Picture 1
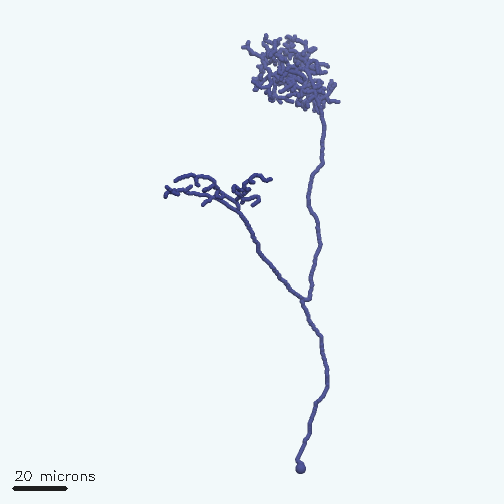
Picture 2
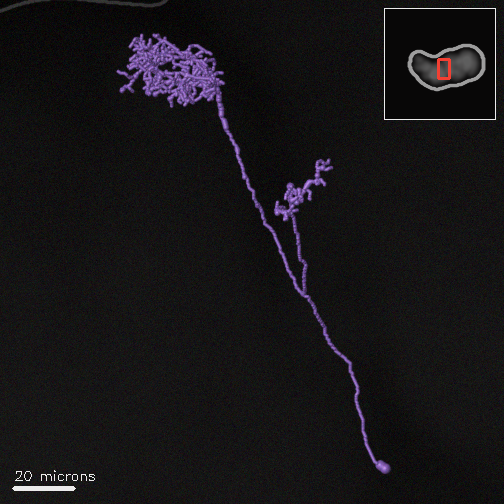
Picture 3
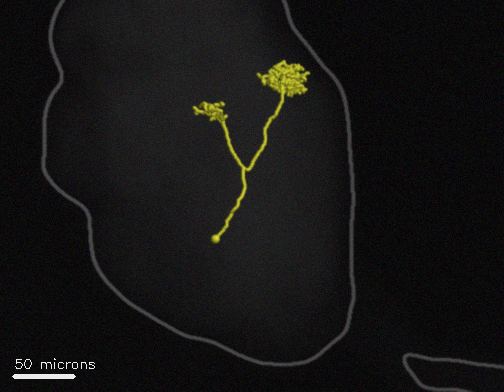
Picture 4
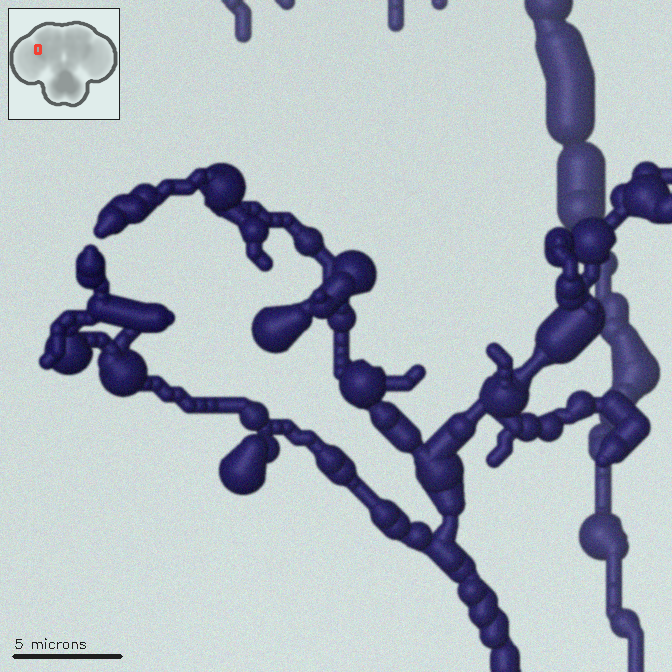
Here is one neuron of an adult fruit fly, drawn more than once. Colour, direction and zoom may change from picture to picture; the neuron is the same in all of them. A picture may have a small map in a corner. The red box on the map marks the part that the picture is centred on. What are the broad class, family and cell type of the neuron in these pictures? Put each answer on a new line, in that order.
visual projection neuron
LC
LC15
